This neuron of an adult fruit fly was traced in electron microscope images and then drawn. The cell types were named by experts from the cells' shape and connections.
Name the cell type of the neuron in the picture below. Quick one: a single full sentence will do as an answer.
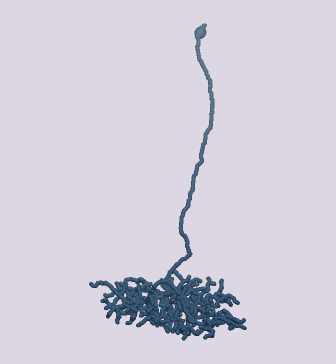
By cell type, this neuron is classified as Pm5.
